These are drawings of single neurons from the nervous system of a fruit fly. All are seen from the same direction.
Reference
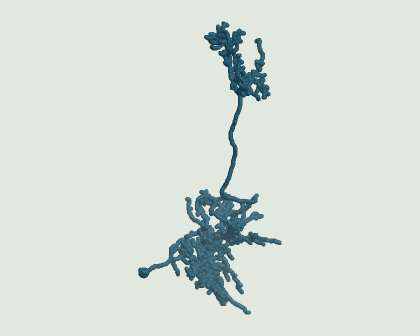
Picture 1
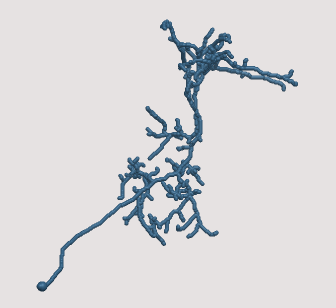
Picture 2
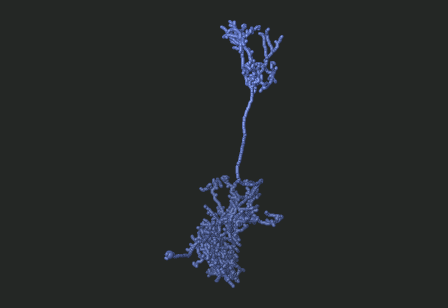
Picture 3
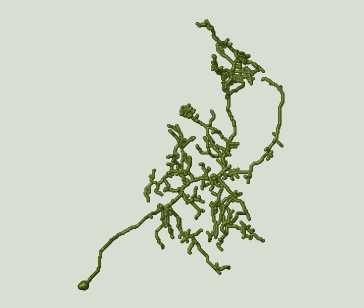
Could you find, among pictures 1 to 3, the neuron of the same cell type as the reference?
Picture 2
